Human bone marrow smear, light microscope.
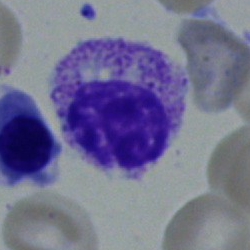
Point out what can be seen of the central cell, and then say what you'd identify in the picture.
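The cell has a roughly round outline. Its chromatin stains dark purple, interrupted by a few small paler patches. Above the nucleus lies a broad band of cytoplasm, and within this band, just above the nucleus, there is a small pale area. This cell is a myelocyte.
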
